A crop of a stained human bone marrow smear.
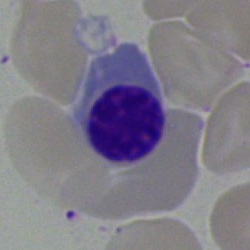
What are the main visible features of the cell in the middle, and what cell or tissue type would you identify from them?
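Start with the chromatin: dense and dark purple, broken up by a few small lighter patches. Most of the cytoplasm sits above the nucleus, so the nucleus ends up near the lower edge of the cell. You won't see granules or vacuoles anywhere in that cytoplasm. It's an erythroblast.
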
